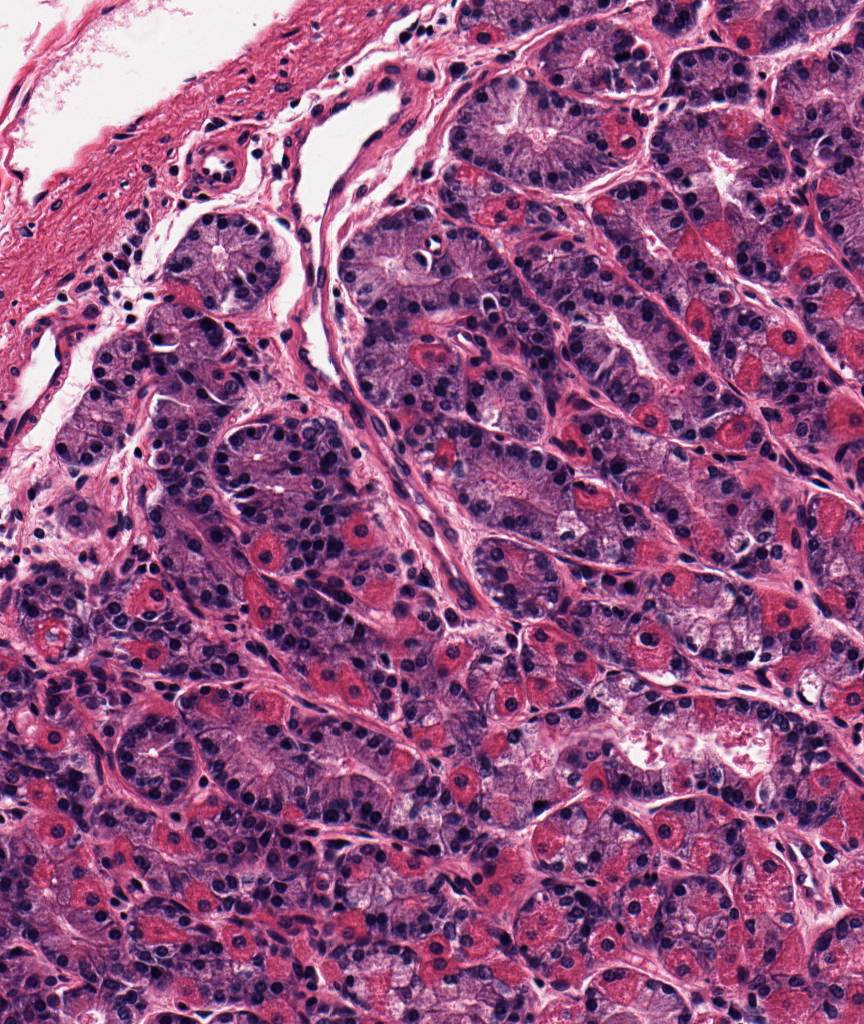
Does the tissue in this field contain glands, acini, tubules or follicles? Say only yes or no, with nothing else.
Yes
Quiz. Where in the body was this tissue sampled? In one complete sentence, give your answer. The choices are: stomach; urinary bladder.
For this section, tissue was sampled from the stomach.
